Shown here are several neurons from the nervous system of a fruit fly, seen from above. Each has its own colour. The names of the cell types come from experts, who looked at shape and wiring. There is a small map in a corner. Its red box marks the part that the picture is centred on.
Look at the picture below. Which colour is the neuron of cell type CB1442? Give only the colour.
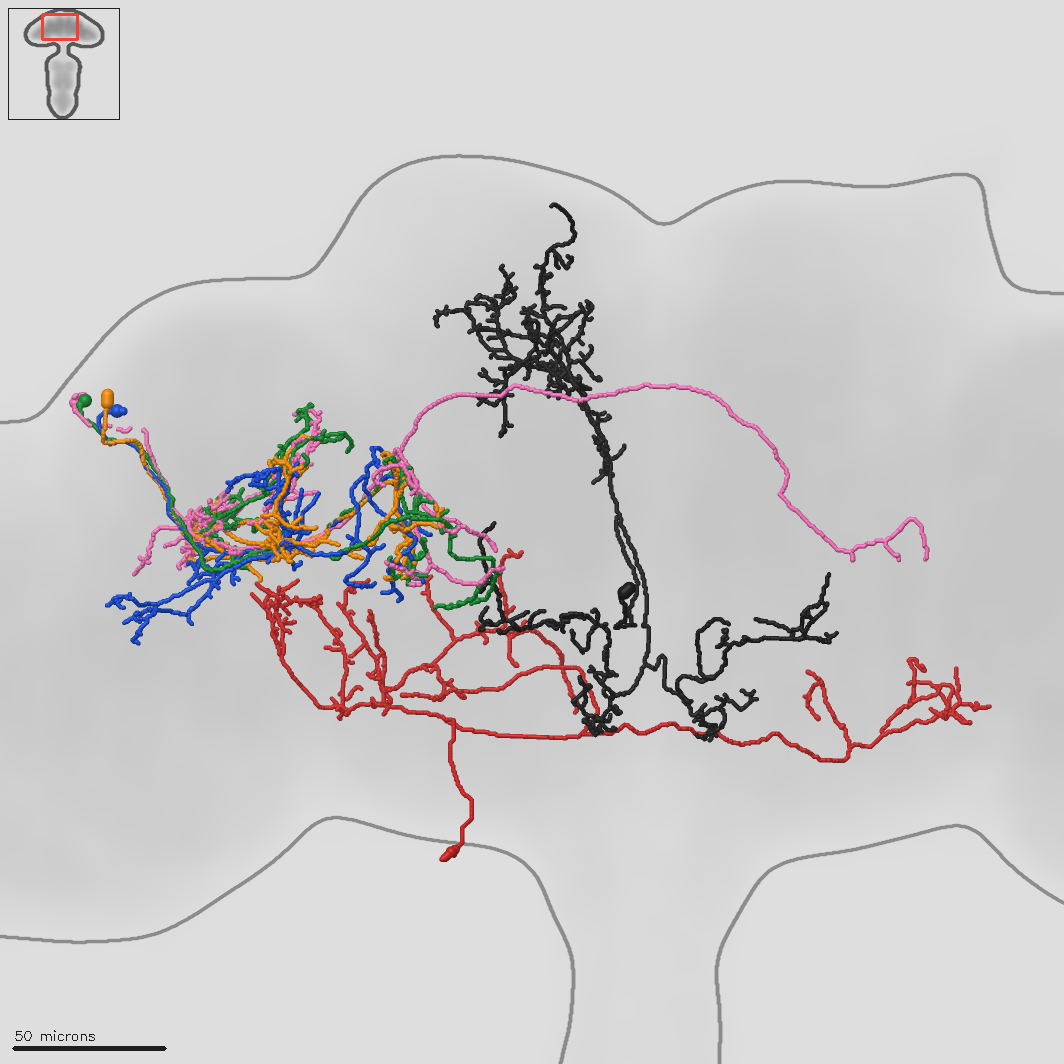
blue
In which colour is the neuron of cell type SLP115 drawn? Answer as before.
green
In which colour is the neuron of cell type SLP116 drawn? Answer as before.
orange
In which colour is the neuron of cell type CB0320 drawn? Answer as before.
red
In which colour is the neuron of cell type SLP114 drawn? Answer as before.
pink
